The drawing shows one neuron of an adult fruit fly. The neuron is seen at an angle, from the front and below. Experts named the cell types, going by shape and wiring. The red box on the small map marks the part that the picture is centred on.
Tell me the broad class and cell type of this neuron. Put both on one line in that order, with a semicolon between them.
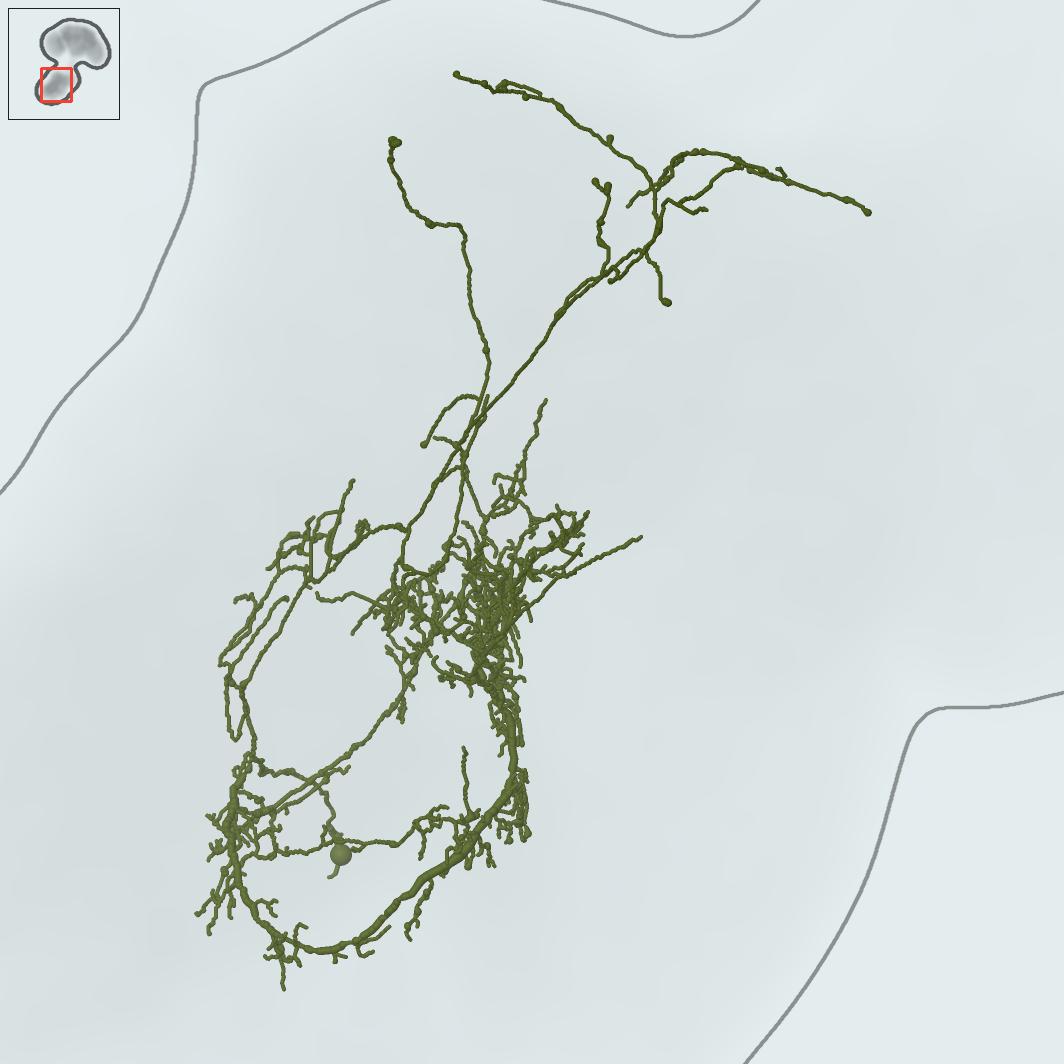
nerve-cord intrinsic neuron; INXXX133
